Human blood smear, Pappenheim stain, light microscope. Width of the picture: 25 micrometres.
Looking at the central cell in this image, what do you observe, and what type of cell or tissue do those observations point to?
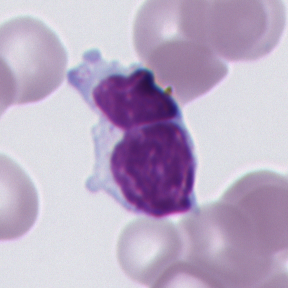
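First, the nucleus: it is folded into two lobes, one stacked above the other, with a crease between them. I can't make out a clear nucleolus. The cytoplasm looks pale greyish blue, and along its left edge it turns ragged, with small projections. So this is a large granular lymphocyte.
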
